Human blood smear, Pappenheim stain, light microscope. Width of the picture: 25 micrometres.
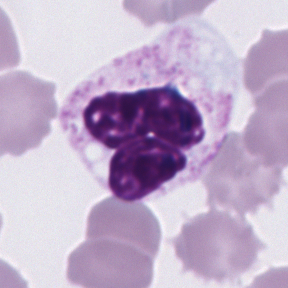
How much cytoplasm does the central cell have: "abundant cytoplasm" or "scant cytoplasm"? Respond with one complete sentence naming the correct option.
The nucleus is surrounded by broad cytoplasm.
